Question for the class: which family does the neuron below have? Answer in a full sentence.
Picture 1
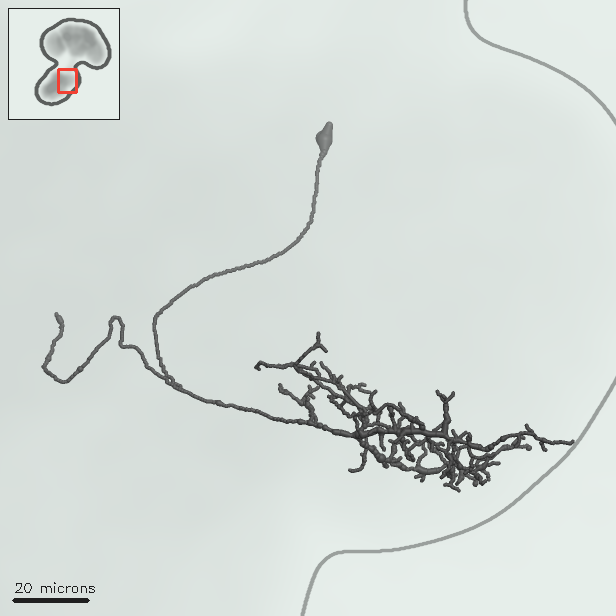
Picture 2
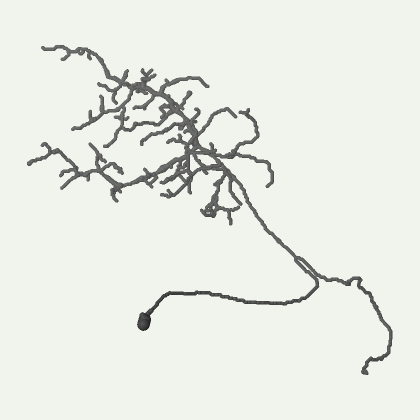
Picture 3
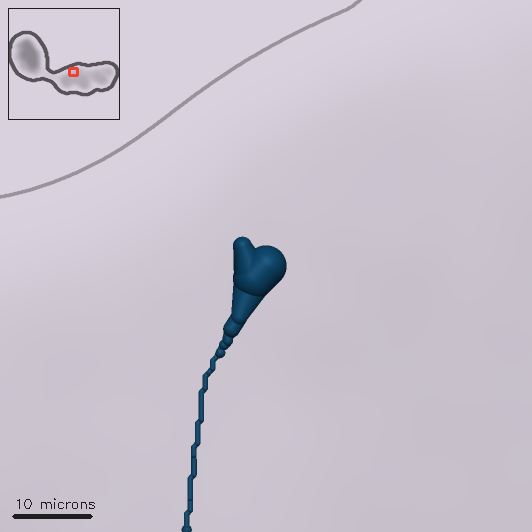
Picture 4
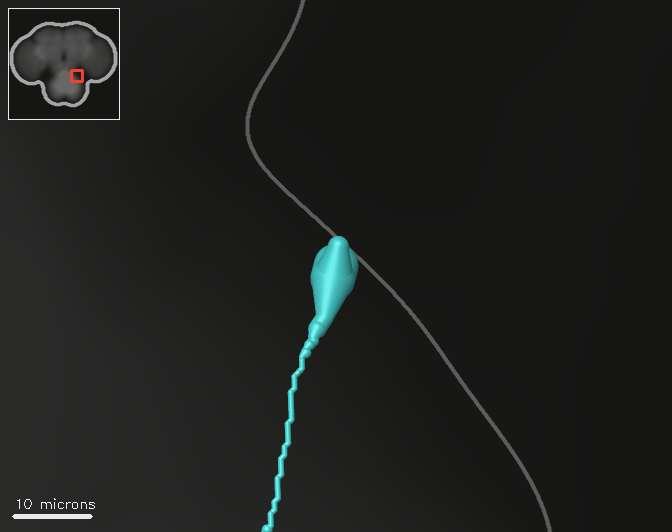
The family is hemilineage 23B.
